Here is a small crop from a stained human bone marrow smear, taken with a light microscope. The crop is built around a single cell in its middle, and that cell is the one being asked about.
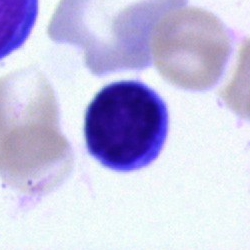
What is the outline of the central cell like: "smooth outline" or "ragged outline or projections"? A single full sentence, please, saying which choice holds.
Along its outline, the cell is smooth, with no projections.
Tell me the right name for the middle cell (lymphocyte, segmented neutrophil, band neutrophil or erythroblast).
lymphocyte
